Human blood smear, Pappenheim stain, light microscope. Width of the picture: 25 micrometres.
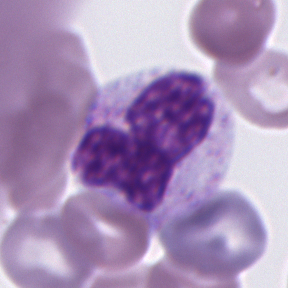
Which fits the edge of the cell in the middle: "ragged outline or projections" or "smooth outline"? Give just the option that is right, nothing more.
Smooth outline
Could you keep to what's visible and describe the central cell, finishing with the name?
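Working through the central cell in order, the chromatin comes first: dark purple and coarsely clumped, with paler patches lying between the clumps. Next, the nucleus shows no distinct nucleoli. The cytoplasm is a pale greyish-lilac, and no vacuoles are visible in it. This cell is a segmented neutrophil.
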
